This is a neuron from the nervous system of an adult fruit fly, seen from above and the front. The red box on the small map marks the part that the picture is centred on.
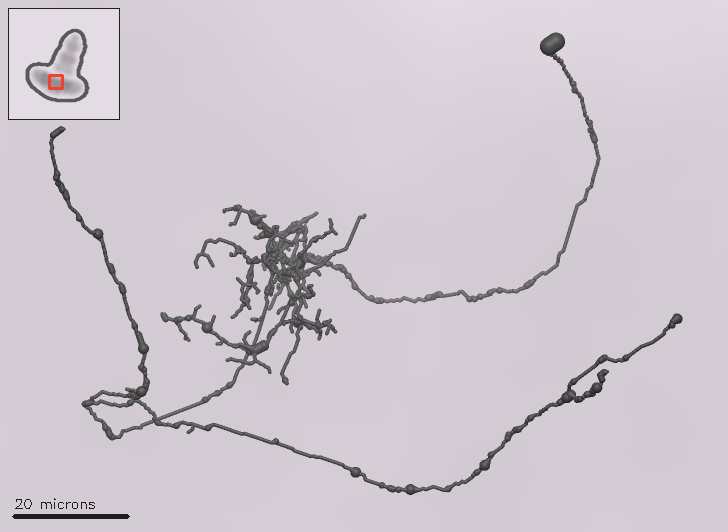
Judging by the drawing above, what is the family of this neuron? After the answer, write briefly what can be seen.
Its family is called class CX. This is a central-brain intrinsic neuron. The cell body is at the upper right of the picture. By the scale bar it is about 110 microns wide in this view. Dozens of branch ends can be seen.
